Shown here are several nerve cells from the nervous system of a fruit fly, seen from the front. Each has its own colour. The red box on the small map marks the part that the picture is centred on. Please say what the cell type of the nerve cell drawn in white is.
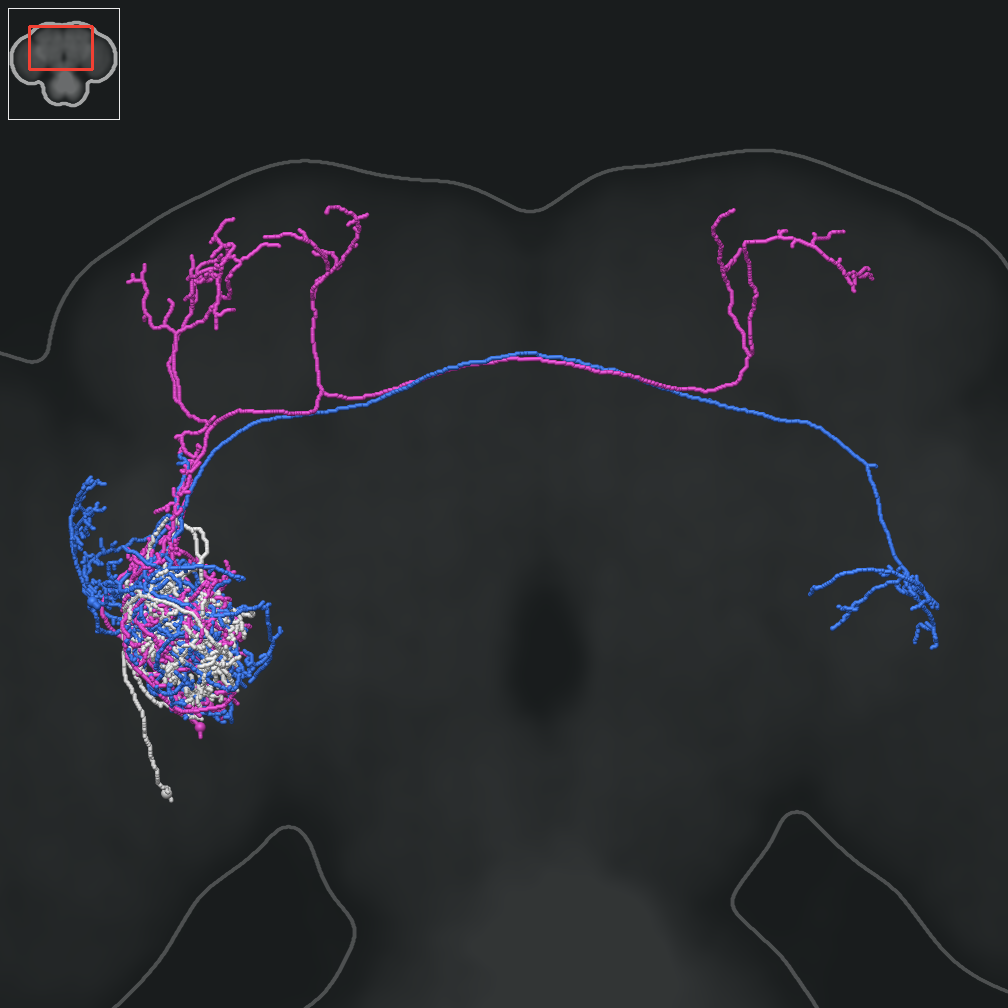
AVLP104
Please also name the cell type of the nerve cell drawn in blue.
AVLP112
